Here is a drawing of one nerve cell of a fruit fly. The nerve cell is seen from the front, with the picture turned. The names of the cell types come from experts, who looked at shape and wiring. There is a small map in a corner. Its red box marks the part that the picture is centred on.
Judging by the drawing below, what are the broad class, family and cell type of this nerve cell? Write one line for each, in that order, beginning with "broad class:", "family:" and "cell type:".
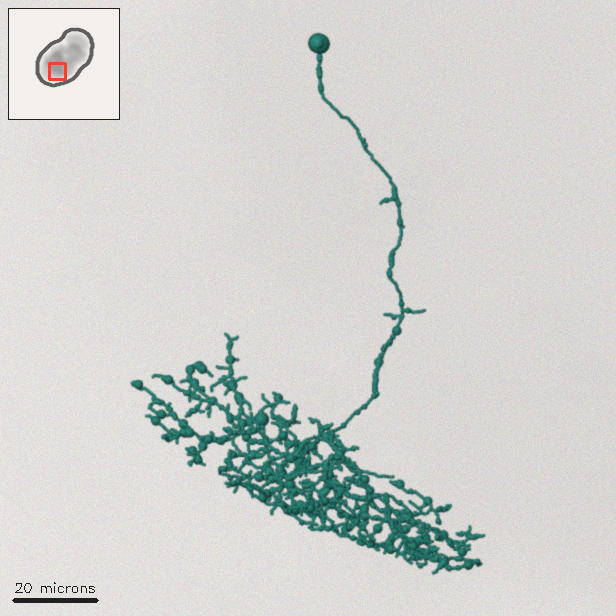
broad class: optic-lobe intrinsic neuron
family: Li
cell type: Li15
